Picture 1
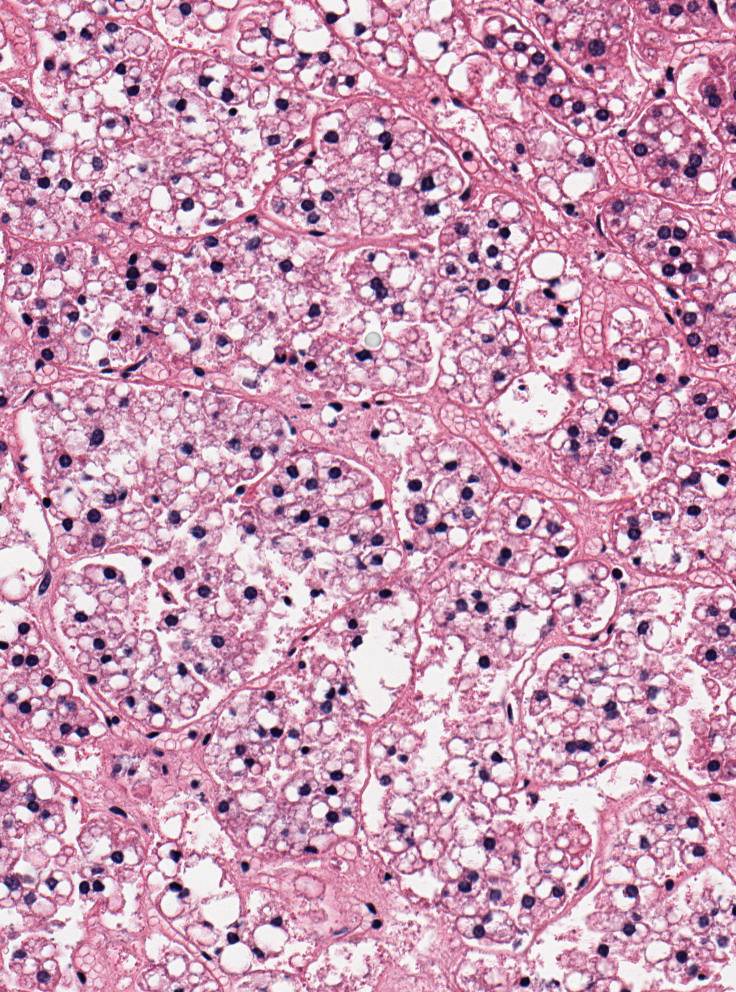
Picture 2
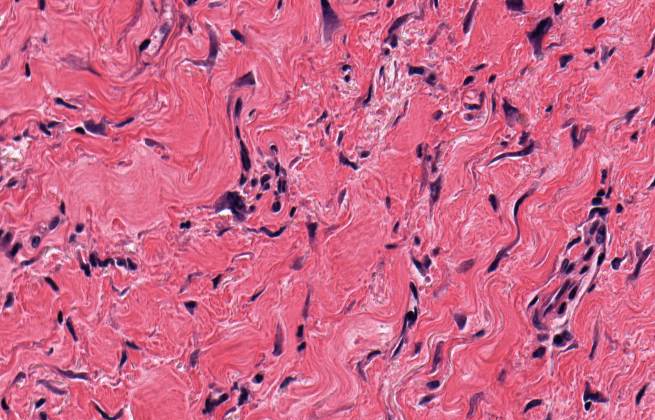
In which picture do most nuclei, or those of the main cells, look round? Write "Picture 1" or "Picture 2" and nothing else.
Picture 1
